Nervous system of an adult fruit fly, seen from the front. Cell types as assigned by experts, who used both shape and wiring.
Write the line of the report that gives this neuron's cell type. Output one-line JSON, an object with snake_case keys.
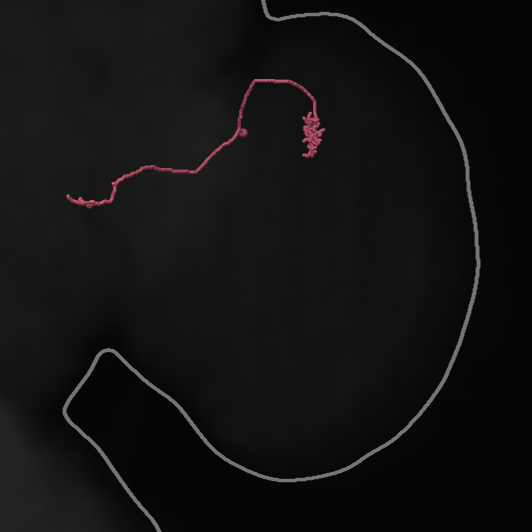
{"cell_type": "LPC1"}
